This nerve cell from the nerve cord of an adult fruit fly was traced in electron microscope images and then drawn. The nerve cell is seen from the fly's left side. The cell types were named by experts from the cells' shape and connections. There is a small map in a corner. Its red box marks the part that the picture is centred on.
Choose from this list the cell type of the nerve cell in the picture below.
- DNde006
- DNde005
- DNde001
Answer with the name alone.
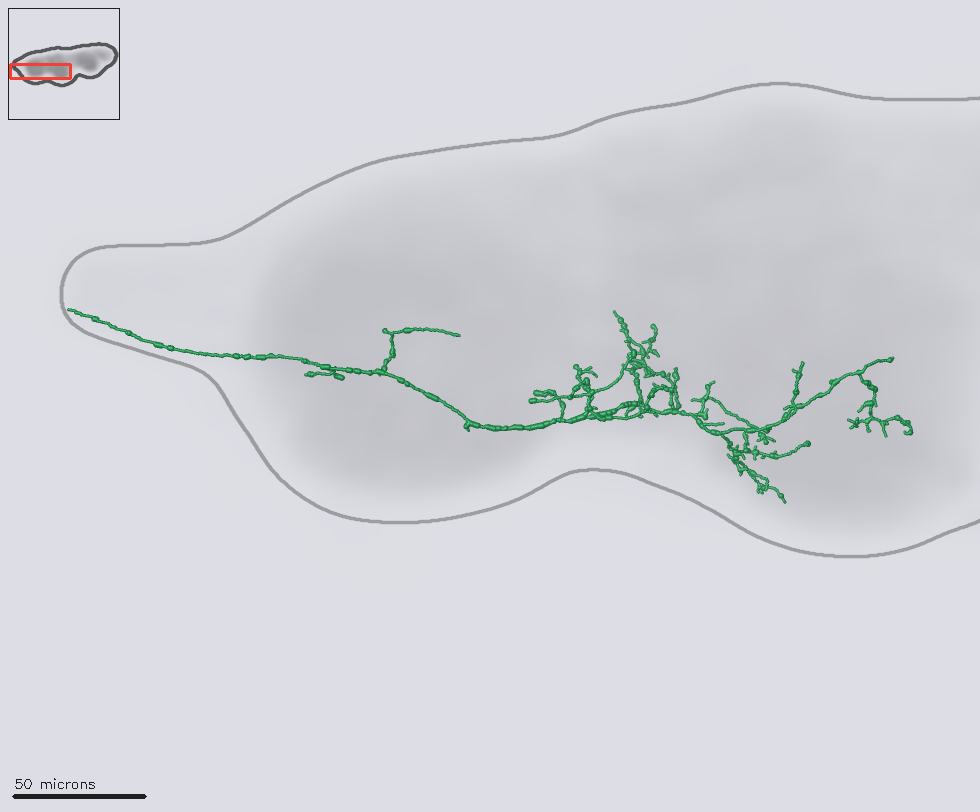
DNde006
